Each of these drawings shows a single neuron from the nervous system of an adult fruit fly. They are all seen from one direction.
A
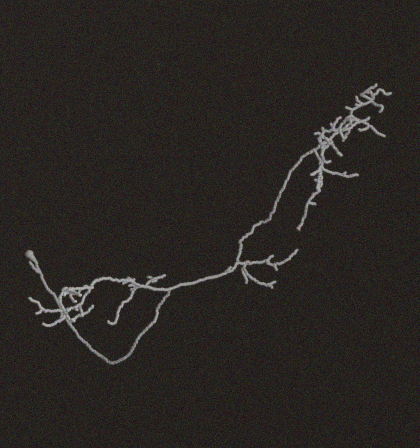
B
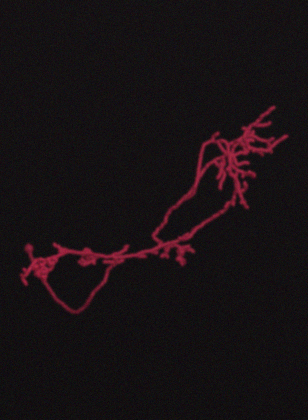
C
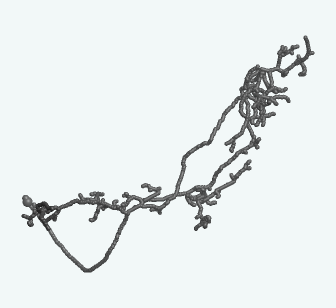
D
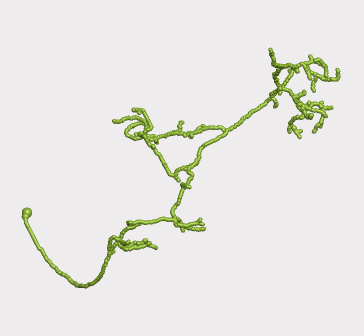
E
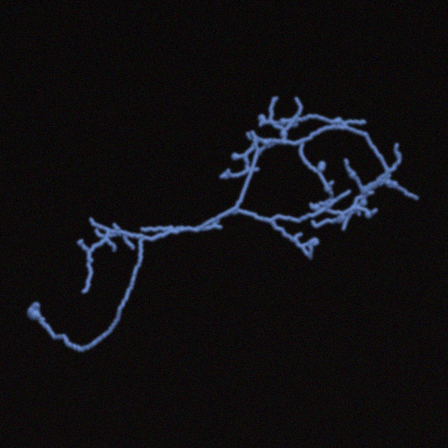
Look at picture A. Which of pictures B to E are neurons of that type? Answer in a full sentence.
Picture B and picture C are of the same cell type.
